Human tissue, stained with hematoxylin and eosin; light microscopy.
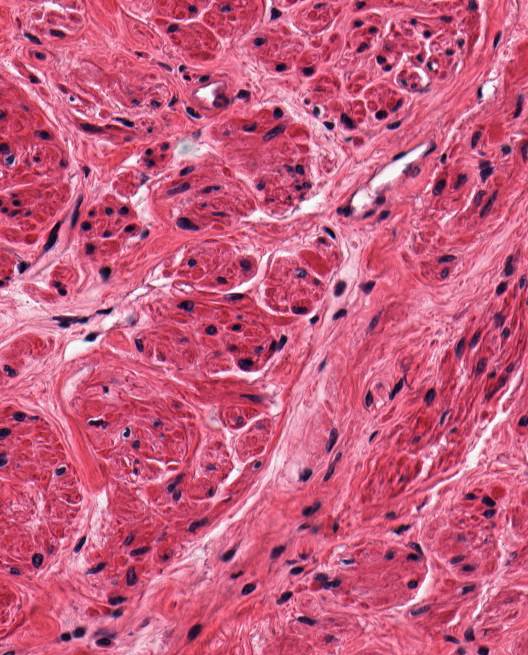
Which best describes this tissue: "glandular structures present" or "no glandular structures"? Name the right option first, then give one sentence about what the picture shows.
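No glandular structures. No epithelium or glands are present anywhere in the field.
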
